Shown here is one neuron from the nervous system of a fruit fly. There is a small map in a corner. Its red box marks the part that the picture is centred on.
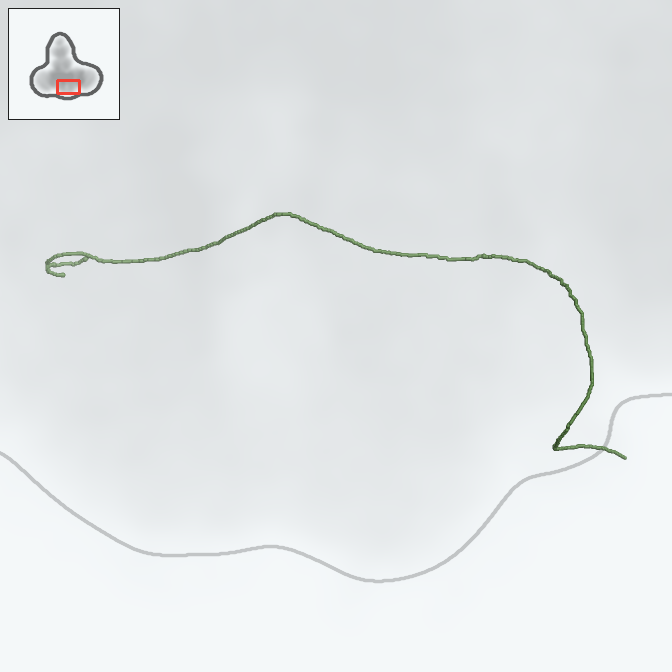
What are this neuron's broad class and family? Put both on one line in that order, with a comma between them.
sensory neuron entering the brain, class olfactory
